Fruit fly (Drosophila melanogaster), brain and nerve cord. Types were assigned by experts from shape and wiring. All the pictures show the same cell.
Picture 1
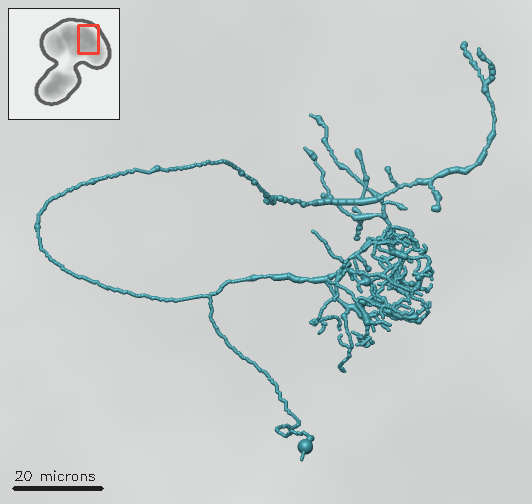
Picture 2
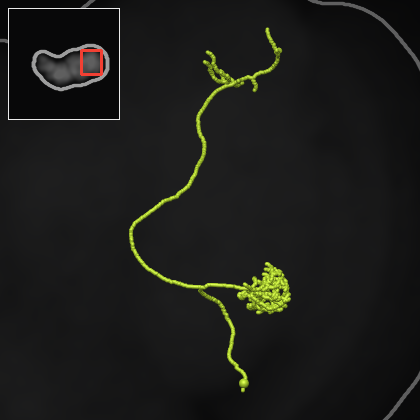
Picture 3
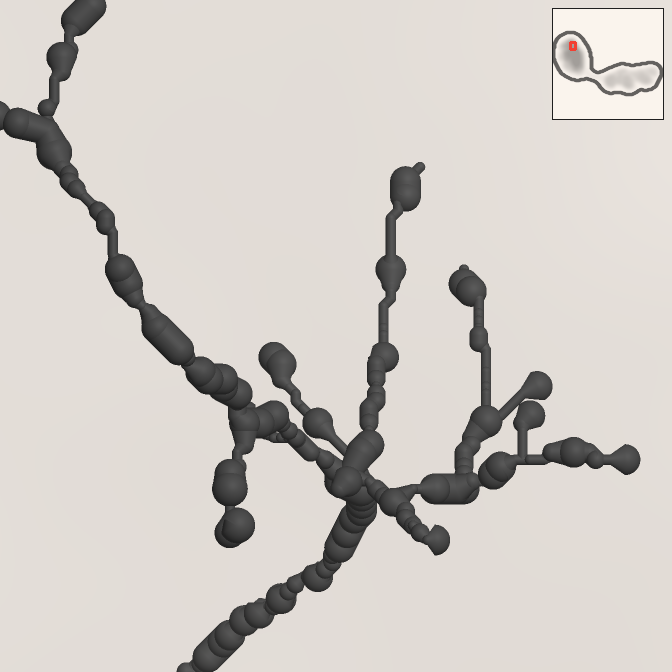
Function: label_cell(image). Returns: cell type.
VL2a_vPN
